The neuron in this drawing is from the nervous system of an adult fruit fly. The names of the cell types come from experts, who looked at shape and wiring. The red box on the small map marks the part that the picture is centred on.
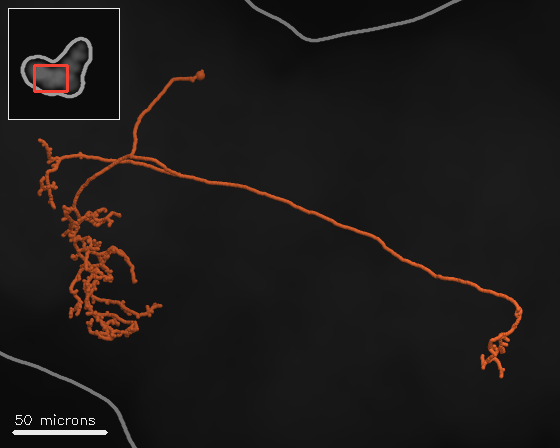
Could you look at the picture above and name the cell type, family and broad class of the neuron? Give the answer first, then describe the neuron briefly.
Its cell type is WED118. Its family is hemilineage VLPl&p2_posterior. Its broad class is central-brain intrinsic neuron. By the scale bar it is about 250 microns wide in this view. In this view it is wider than it is tall.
